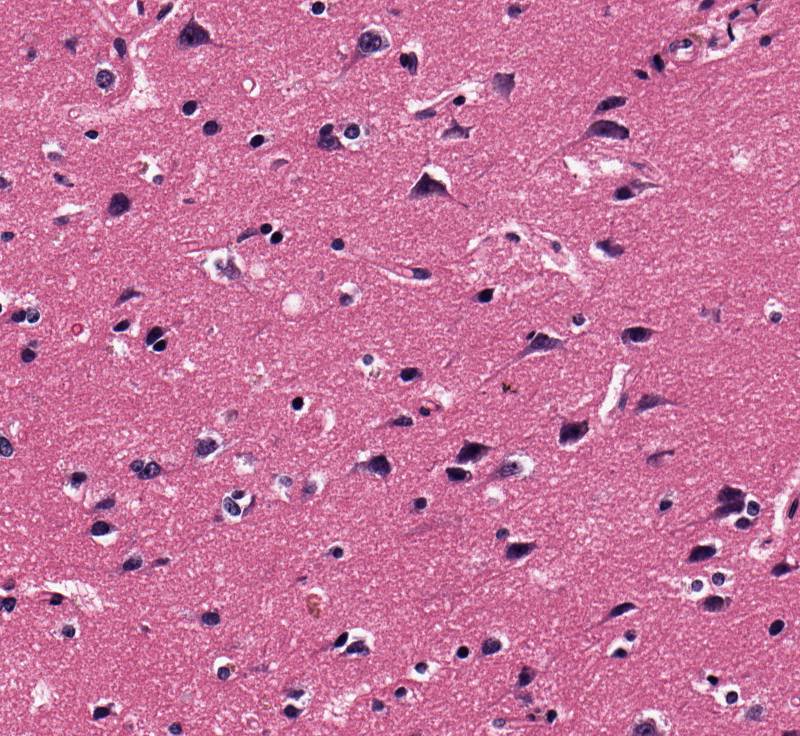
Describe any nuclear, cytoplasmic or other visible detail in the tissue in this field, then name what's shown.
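Cells single, scattered fairly evenly throughout; no glands, tubules or other units. Finely granular, fibrillary pink neuropil fills most of the field between cells. Small round dark glial nuclei with little visible cytoplasm scattered among neurons. Few thin-walled capillaries with elongated nuclei; one crosses centre right. Cerebral cortex.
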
